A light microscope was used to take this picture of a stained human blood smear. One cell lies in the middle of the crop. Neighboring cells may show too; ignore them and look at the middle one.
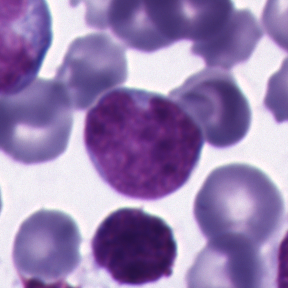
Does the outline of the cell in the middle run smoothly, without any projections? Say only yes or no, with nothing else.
Yes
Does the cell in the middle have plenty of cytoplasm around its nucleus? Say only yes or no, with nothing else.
No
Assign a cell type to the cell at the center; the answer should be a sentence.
The cell sitting right in the middle is a myeloblast.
